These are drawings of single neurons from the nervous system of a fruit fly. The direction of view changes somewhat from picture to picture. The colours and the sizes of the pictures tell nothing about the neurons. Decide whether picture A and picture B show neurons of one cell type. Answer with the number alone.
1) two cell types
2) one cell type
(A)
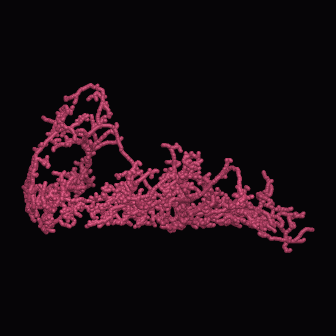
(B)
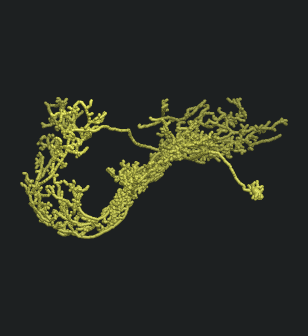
2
